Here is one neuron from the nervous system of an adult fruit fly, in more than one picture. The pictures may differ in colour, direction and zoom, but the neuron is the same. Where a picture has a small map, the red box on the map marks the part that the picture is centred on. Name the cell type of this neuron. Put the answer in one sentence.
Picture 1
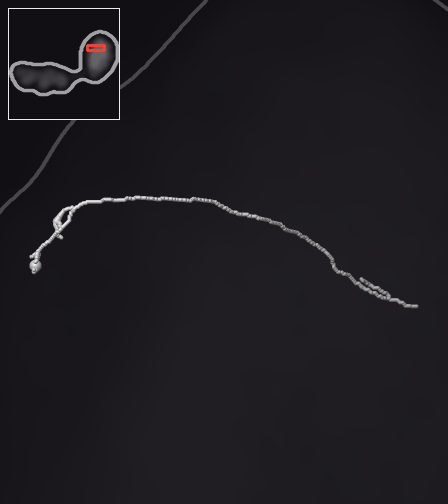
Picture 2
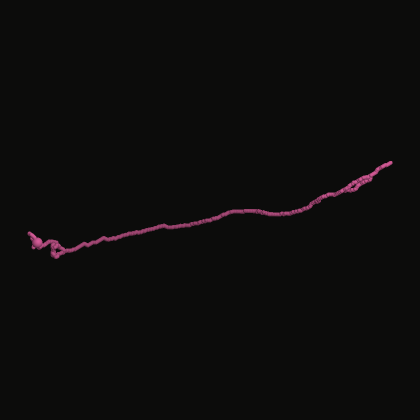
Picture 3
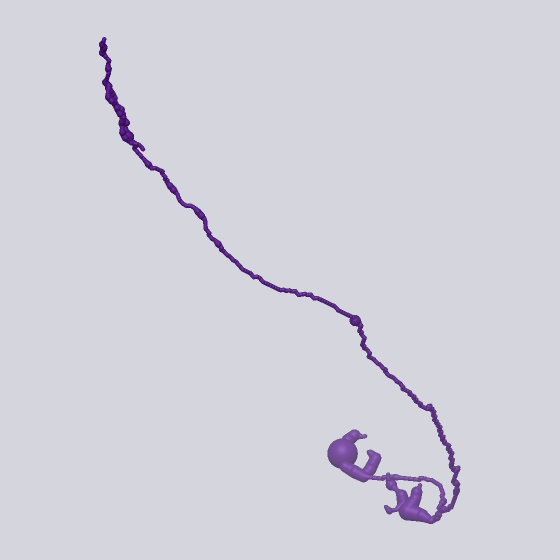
The cell type is T1.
